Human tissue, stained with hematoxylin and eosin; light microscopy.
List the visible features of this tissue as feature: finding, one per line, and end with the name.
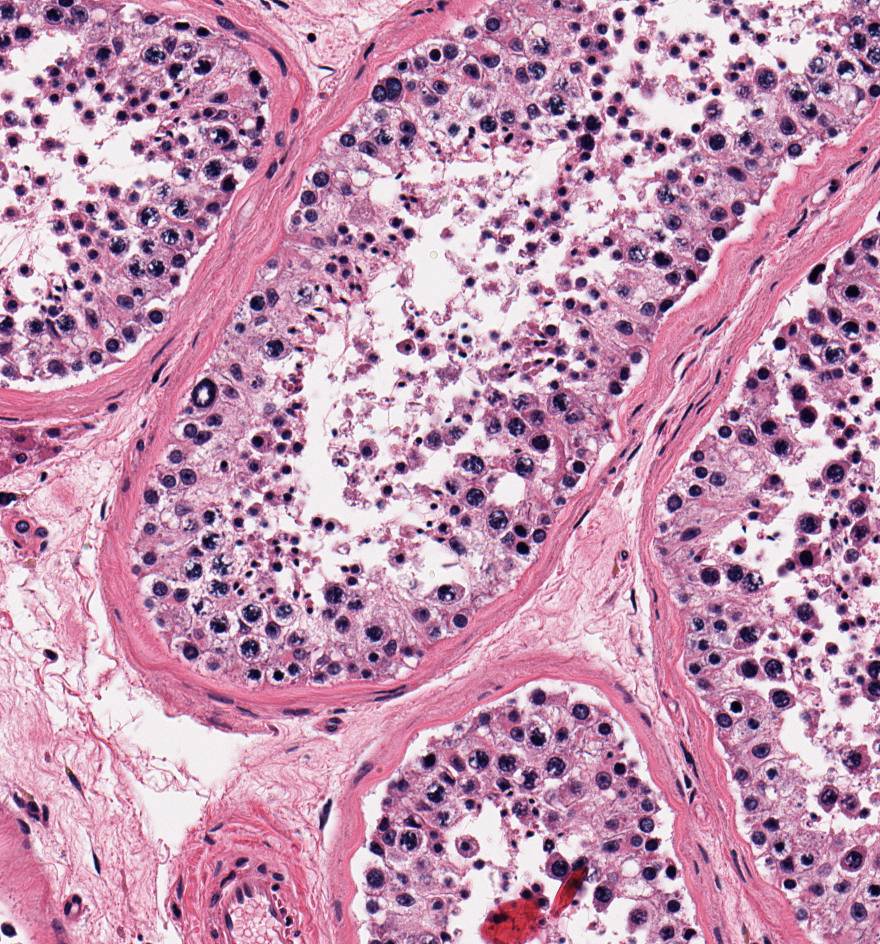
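Packing: several tubules, close together, rounded to elongated profiles
Between them: narrow strips of stroma
Walls: flattened spindle-shaped nuclei, parallel to the outline
Lining: epithelium many layers thick, rounded cells
Nuclei: many large, round, with coarse clumped dark chromatin
So: testis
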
